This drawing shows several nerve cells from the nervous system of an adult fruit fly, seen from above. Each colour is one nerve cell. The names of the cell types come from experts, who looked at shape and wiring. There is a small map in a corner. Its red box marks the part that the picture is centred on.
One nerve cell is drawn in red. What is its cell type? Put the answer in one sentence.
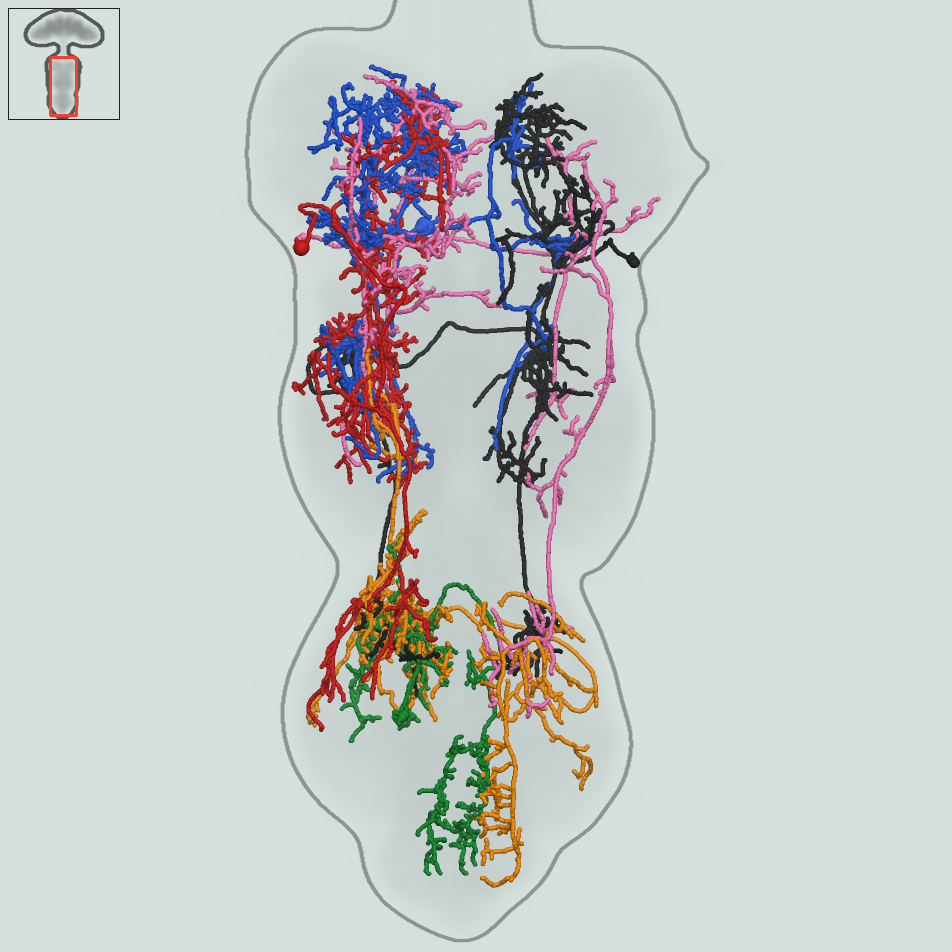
The cell type is IN19A017.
